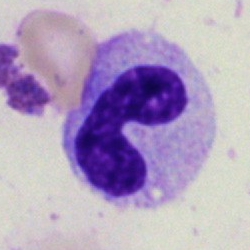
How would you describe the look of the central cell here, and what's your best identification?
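Curved, C-shaped band nucleus, its hollow opening toward the right. Chromatin dense, dark purple, coarsely clumped. Cytoplasm abundant, pale lilac. Band neutrophil.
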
